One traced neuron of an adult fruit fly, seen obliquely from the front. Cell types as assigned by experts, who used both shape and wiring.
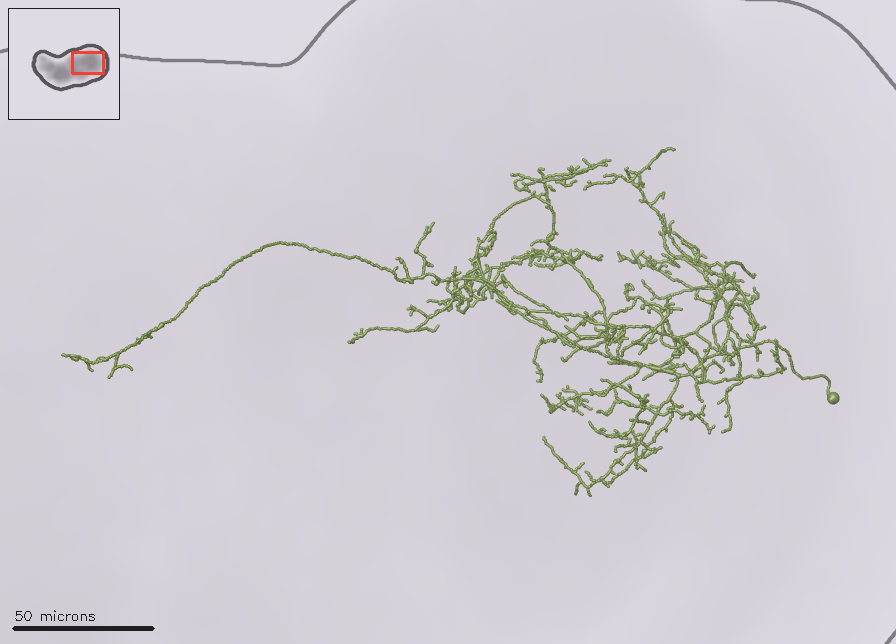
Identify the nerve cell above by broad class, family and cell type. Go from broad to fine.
central-brain intrinsic neuron; hemilineage VLPl2_medial; AVLP176_d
